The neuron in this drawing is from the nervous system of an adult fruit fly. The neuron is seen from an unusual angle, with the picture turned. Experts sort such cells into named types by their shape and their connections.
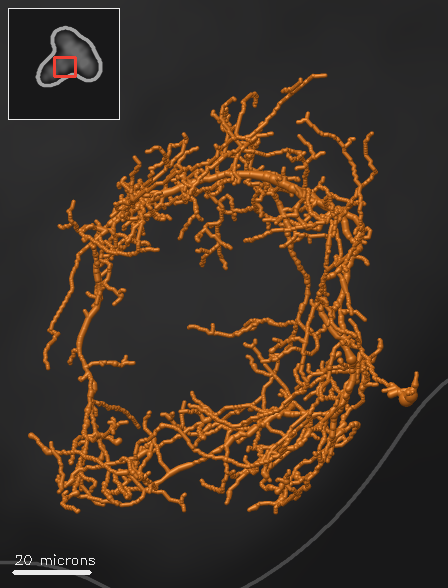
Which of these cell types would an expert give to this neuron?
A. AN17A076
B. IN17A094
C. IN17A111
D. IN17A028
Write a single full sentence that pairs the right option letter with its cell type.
The neuron is a cell of type IN17A028, the type in option D.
